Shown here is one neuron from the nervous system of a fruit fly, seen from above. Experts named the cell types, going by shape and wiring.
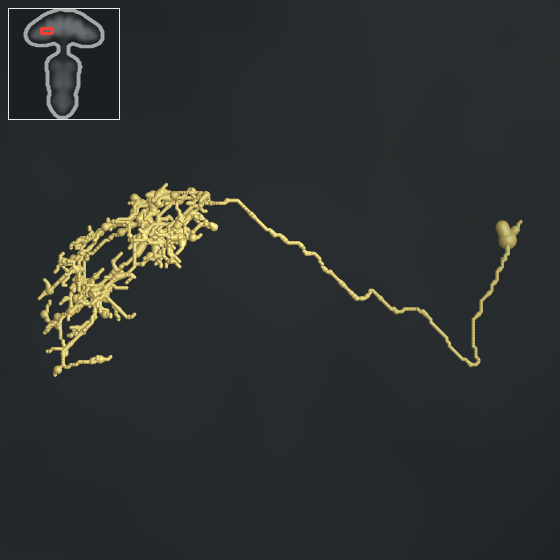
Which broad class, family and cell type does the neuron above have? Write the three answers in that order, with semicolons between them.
optic-lobe intrinsic neuron; Li; Li14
